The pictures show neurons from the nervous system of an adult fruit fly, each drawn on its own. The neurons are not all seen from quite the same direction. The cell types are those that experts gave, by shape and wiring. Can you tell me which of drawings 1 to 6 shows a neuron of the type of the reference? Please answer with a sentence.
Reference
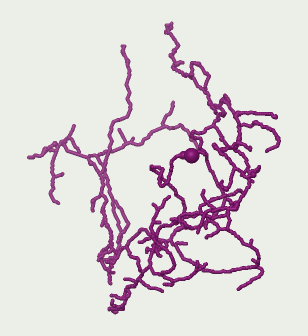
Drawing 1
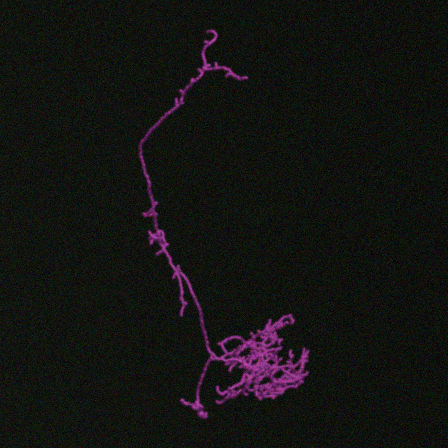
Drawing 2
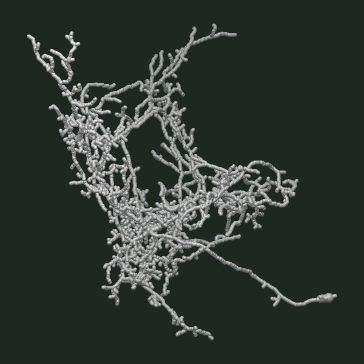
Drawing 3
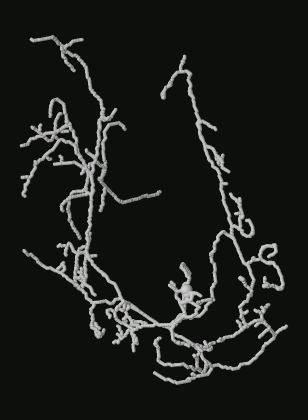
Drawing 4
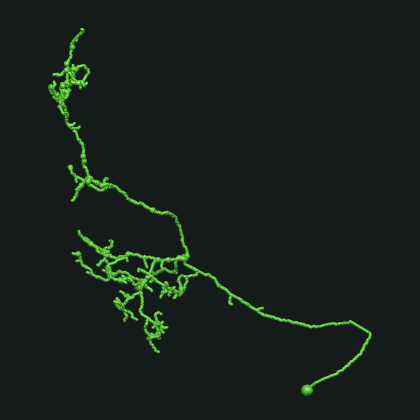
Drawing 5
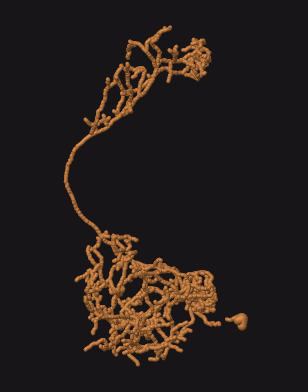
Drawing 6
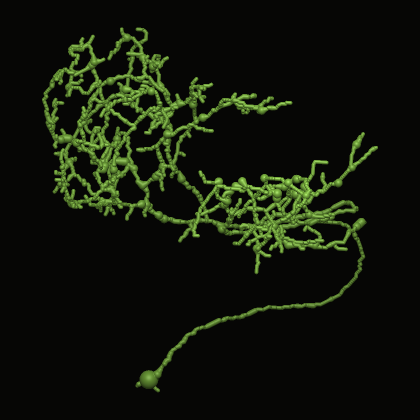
Drawing 3 is of the same cell type.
